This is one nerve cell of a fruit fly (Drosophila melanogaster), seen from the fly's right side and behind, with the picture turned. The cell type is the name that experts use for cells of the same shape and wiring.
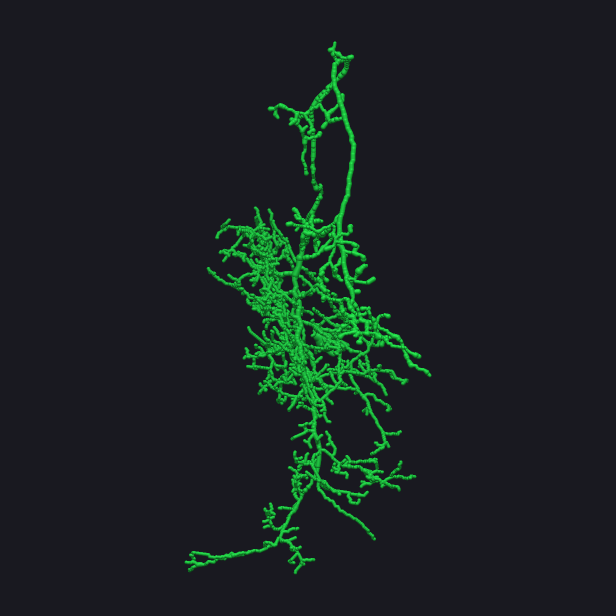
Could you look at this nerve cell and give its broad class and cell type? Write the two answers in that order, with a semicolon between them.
central-brain intrinsic neuron; LAL126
